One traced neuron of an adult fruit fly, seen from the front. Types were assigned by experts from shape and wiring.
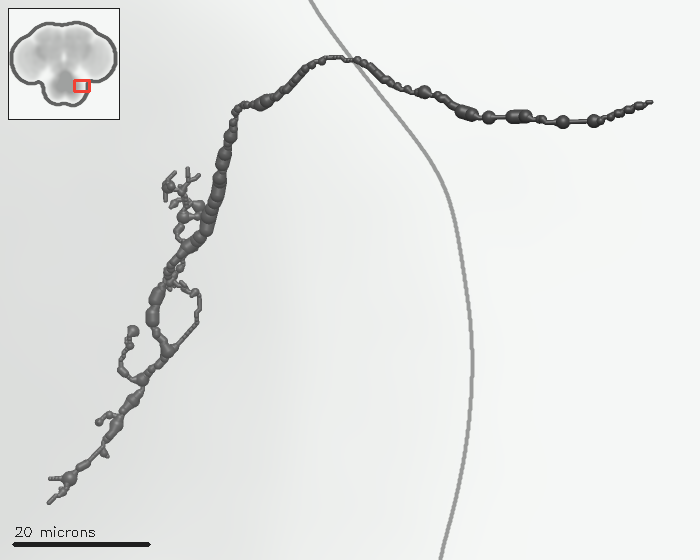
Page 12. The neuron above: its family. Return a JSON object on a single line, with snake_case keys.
{"family": "class mechanosensory tactile"}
